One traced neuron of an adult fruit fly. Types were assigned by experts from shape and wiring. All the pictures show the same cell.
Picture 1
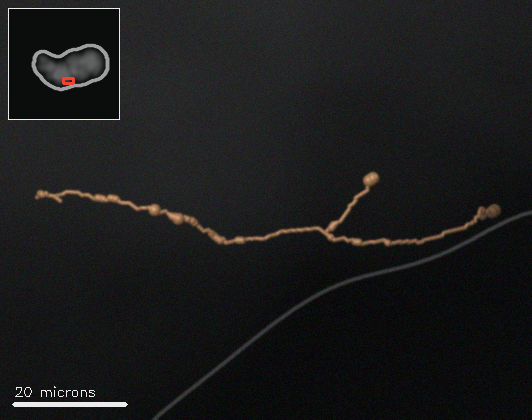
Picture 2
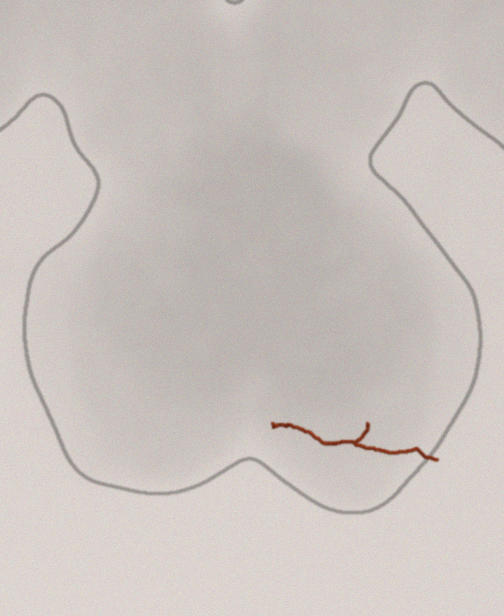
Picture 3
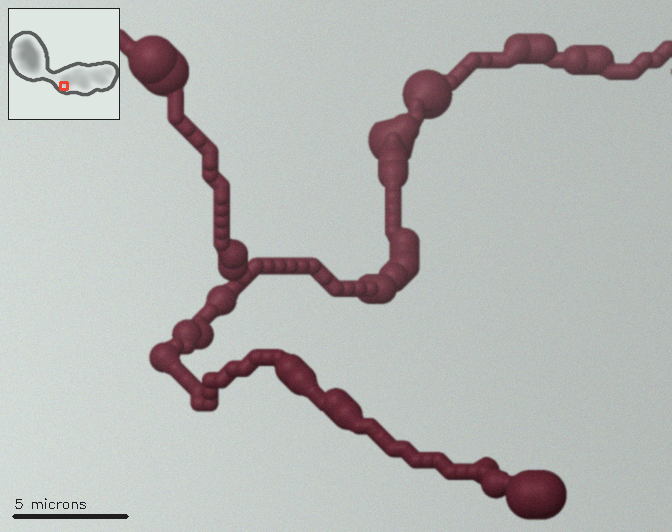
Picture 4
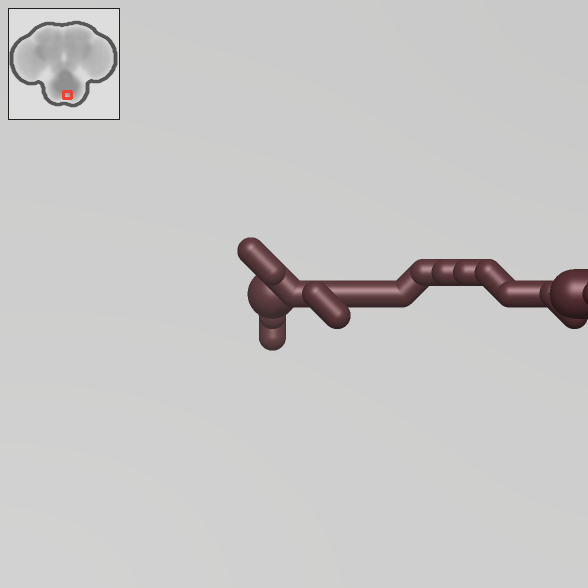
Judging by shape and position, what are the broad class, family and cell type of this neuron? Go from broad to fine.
sensory neuron entering the nerve cord; class chemosensory; SNch10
